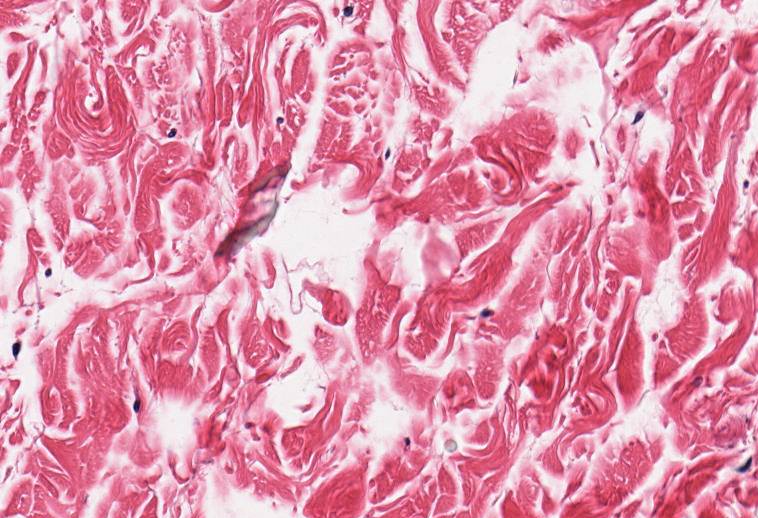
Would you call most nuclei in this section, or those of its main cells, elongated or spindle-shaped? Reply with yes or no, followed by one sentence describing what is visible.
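Yes. The few nuclei are small, dark and mostly slender.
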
